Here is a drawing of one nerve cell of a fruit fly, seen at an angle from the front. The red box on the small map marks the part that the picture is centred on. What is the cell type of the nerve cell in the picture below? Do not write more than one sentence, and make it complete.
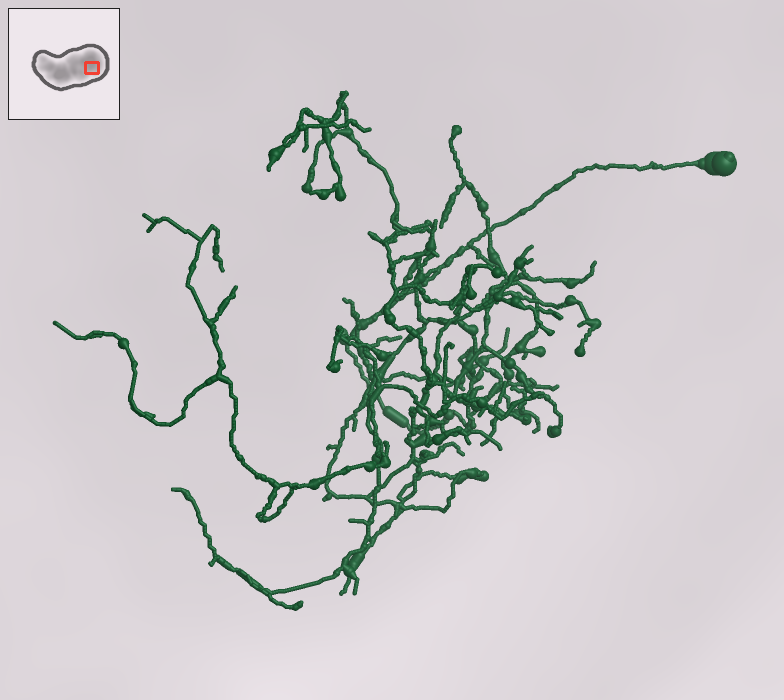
As a matter of cell type, the nerve cell is lLN9.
